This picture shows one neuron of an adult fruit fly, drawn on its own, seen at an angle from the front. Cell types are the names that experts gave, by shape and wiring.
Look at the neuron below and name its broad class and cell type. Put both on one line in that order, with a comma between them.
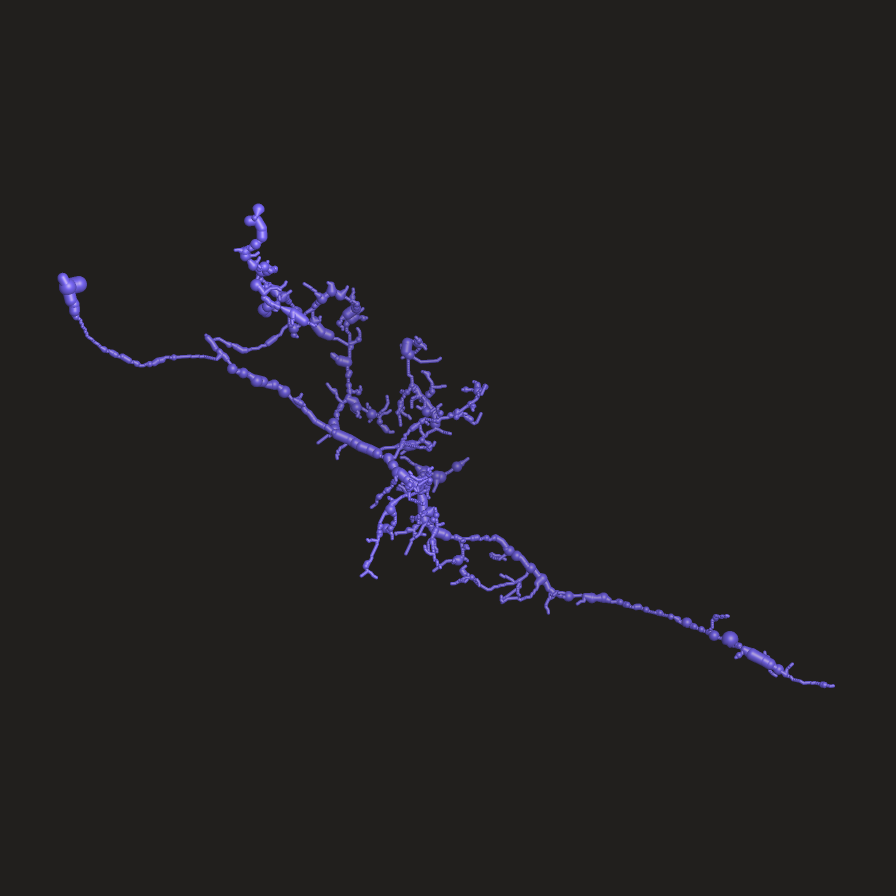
central-brain intrinsic neuron, CB3649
